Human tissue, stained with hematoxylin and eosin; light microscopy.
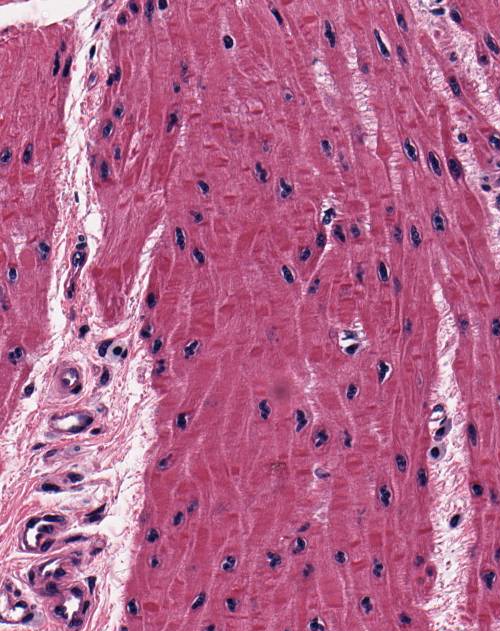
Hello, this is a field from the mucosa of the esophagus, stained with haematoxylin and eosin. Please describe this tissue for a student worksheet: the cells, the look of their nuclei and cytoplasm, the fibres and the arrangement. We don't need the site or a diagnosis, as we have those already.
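Looking over the main part of the field, I see muscle fibres running mostly from top to bottom, and their cytoplasm is deeply eosinophilic and pink. Down at the lower left there's a strip of loose connective tissue with several small blood vessels cut across. I can't find any fat cells anywhere in the field.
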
